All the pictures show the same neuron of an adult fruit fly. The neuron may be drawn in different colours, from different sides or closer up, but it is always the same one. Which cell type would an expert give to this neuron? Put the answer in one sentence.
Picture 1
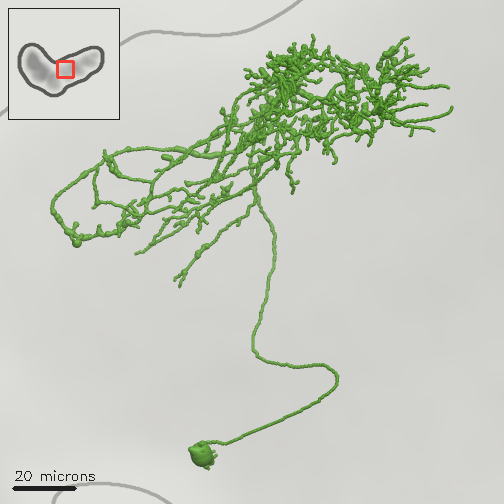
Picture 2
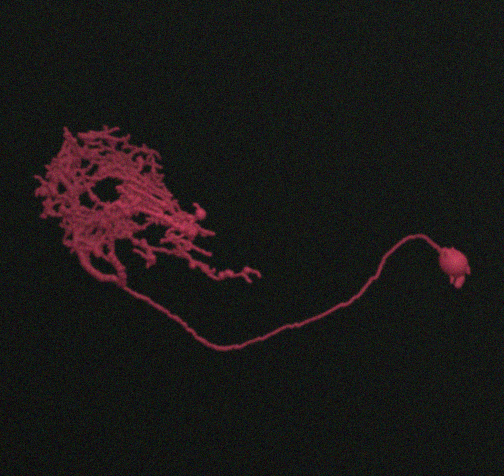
The cell type is IN02A019.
